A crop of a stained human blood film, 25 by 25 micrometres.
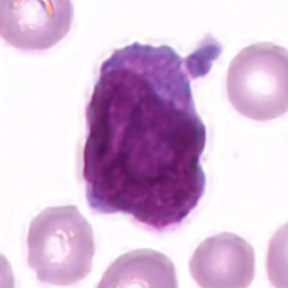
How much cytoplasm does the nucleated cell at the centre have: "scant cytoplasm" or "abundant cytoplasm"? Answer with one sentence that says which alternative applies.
Most of the cell is filled by the nucleus.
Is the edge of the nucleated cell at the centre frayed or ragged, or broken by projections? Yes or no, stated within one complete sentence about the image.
Yes, there is a ragged or frayed outline, or there are projections, blebs or tags, on this cell.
